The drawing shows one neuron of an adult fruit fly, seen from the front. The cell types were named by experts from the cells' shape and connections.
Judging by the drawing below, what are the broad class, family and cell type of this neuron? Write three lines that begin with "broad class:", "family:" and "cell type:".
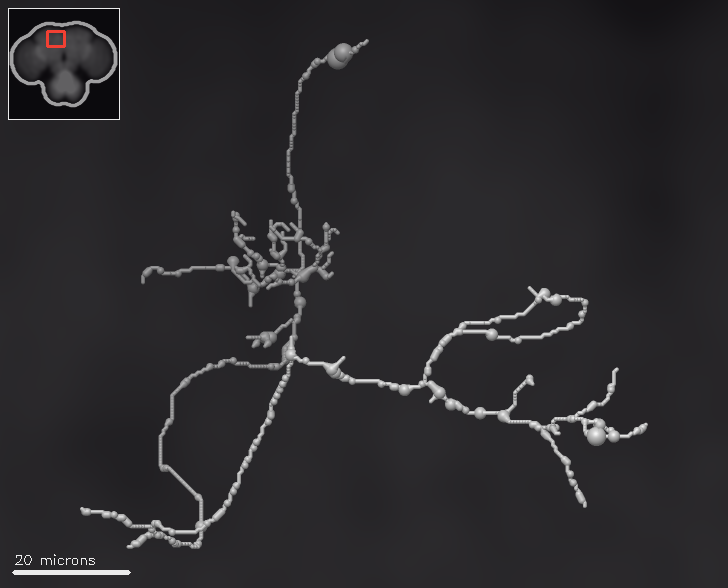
broad class: central-brain intrinsic neuron
family: class Kenyon Cell
cell type: KCg-m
